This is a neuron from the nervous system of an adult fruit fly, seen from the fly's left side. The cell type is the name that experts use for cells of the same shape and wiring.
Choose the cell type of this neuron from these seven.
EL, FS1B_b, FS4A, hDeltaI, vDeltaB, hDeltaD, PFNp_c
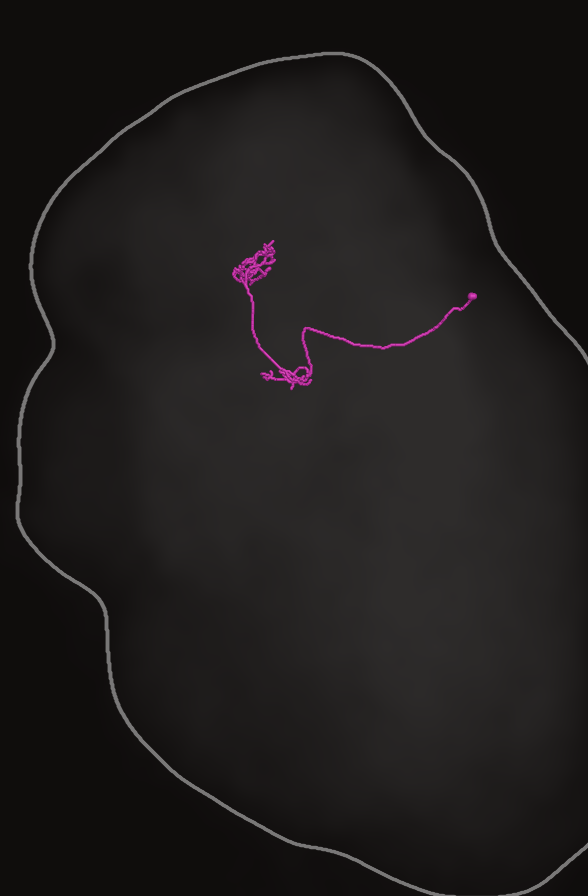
vDeltaB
